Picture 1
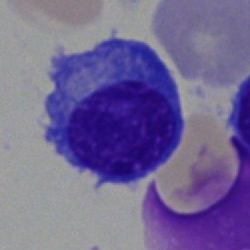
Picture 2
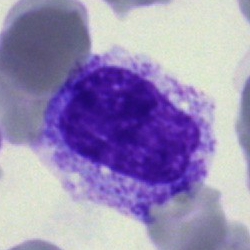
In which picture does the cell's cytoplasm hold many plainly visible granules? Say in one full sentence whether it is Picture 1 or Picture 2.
Many granules can be seen in the cytoplasm of the cell in picture 2.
